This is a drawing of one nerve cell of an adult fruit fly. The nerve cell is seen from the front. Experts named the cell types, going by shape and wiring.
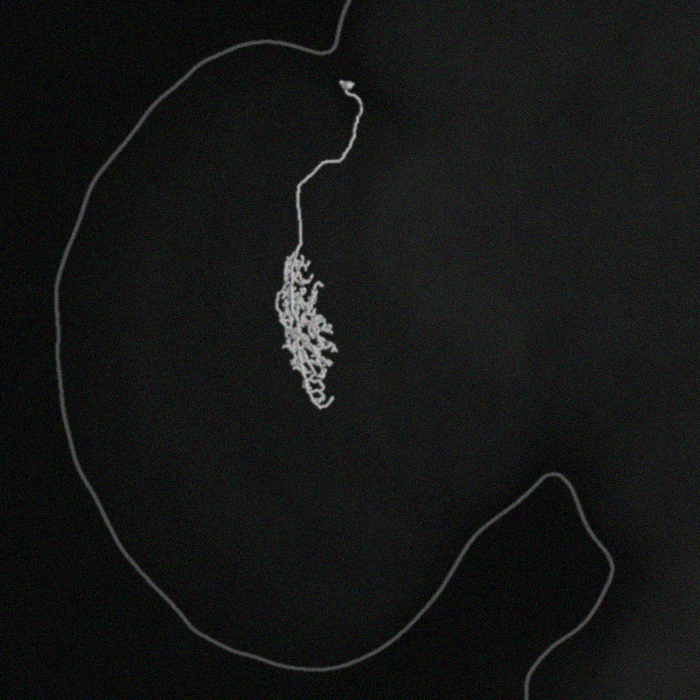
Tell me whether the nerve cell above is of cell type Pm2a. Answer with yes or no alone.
yes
